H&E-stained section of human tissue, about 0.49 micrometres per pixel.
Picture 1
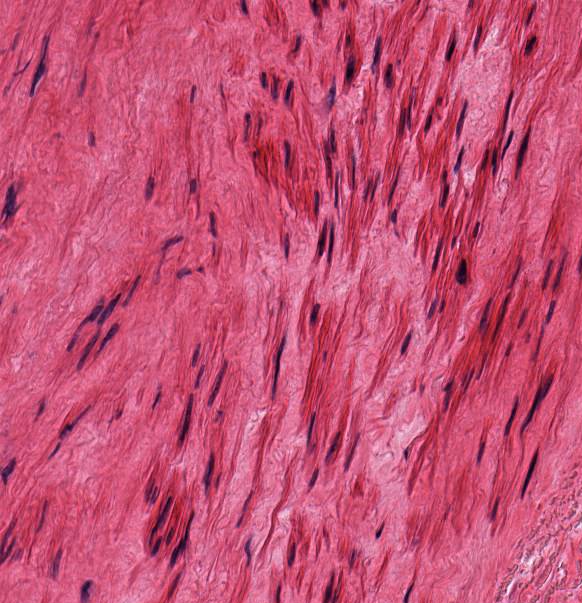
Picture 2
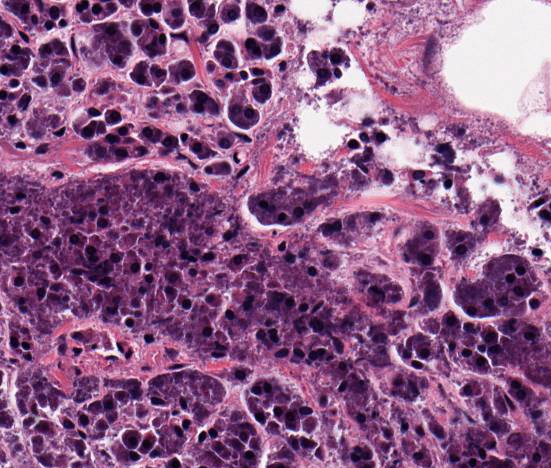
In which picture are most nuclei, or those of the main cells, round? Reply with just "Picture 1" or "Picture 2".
Picture 2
